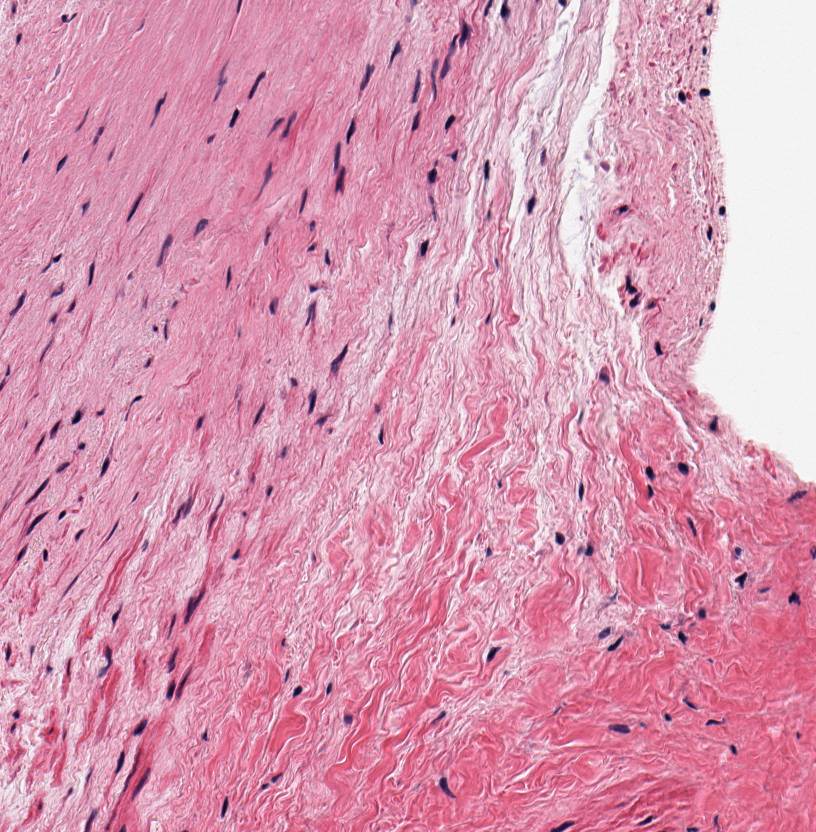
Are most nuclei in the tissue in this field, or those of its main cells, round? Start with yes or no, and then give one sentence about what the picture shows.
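No. The scattered nuclei are dark, slender and spindle-shaped, with no distinct cytoplasm around them.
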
